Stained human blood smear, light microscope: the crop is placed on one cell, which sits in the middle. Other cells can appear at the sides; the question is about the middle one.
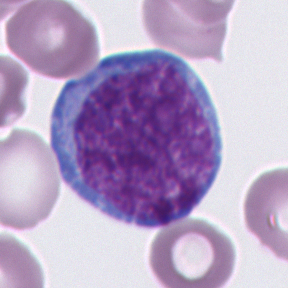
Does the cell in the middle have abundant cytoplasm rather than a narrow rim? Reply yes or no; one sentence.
No, its cytoplasm is scant rather than broad.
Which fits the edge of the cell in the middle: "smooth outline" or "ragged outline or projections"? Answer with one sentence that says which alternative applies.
This cell has a smooth edge with no projections, blebs or tags.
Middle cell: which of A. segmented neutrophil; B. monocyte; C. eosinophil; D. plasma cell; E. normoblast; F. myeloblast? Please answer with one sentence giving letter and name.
The central cell, a myeloblast, is correctly identified by option F.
